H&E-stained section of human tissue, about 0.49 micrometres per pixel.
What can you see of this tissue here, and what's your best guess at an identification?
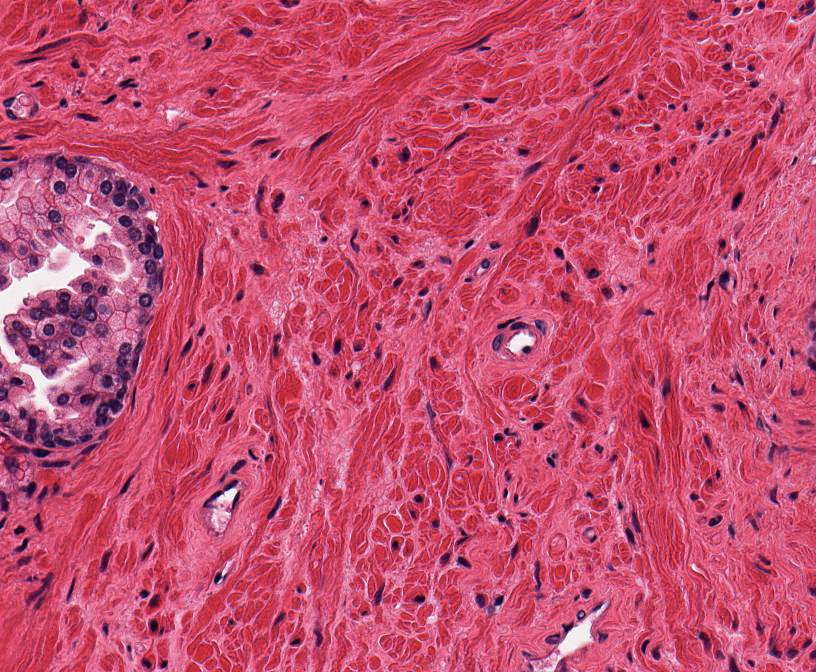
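Stroma: dense, pink and fibromuscular, filling nearly the whole field, made of smooth muscle bundles cut in many planes, some in cross section, some lengthwise. Gland: a single one, cut at the left edge, its lumen white and empty, irregular and infolded in outline. Along its right side curves a band of lengthwise-running pink fibres. Tissue: prostate.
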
